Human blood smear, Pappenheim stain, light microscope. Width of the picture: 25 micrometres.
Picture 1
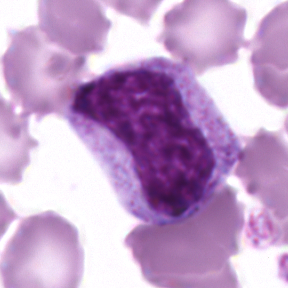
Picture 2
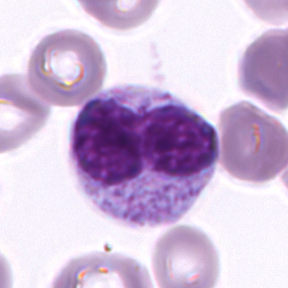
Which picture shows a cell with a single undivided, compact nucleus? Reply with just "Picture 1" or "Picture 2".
Picture 1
